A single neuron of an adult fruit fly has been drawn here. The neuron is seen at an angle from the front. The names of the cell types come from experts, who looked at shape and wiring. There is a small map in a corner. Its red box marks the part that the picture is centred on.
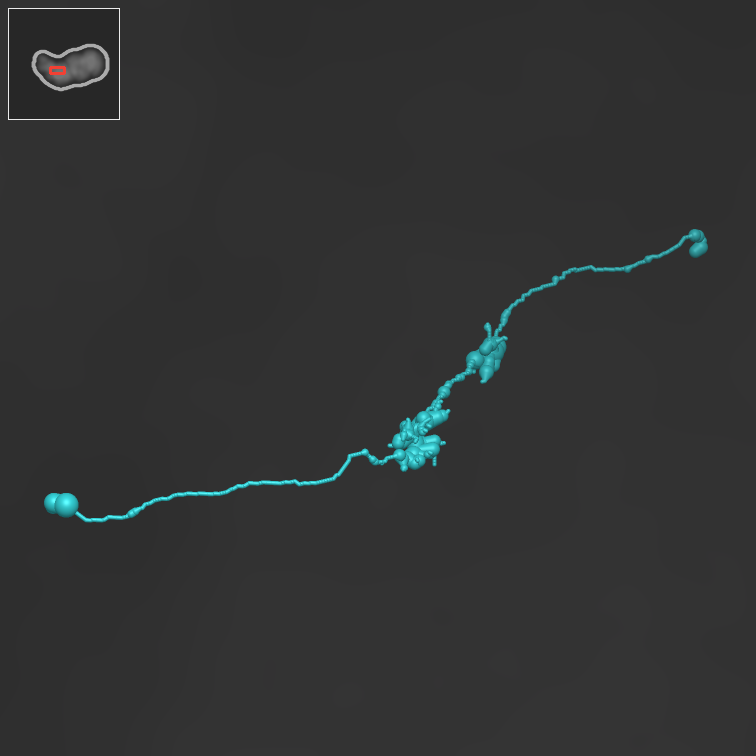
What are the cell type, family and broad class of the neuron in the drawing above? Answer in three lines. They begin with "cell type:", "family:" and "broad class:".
cell type: Tm1
family: Tm
broad class: optic-lobe intrinsic neuron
